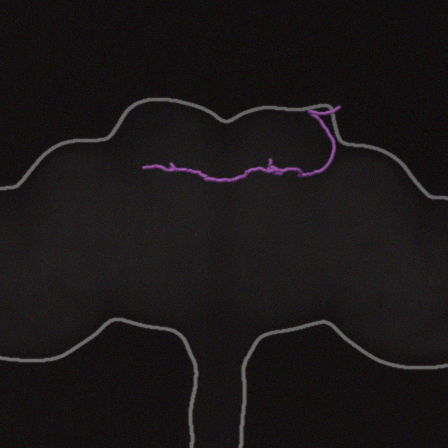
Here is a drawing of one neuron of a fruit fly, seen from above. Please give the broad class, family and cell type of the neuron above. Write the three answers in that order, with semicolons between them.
sensory neuron entering the brain; class hygrosensory; HRN_VP4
